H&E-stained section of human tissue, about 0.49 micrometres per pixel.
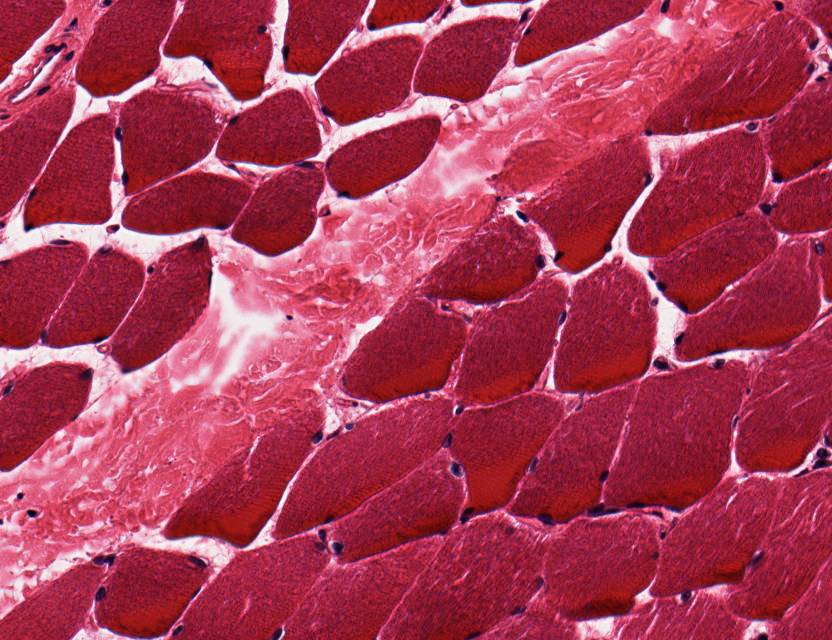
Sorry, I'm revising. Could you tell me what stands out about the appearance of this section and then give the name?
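Look first at the nuclei: they sit at the edges of the fibres rather than in their centres. Notice too that they are small, dark blue and flattened. The cytoplasm of each fibre is deep red and evenly stained, with no vacuoles. The fibres are broadly similar in size, and you will find no clusters of small angular fibres. This is skeletal muscle.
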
